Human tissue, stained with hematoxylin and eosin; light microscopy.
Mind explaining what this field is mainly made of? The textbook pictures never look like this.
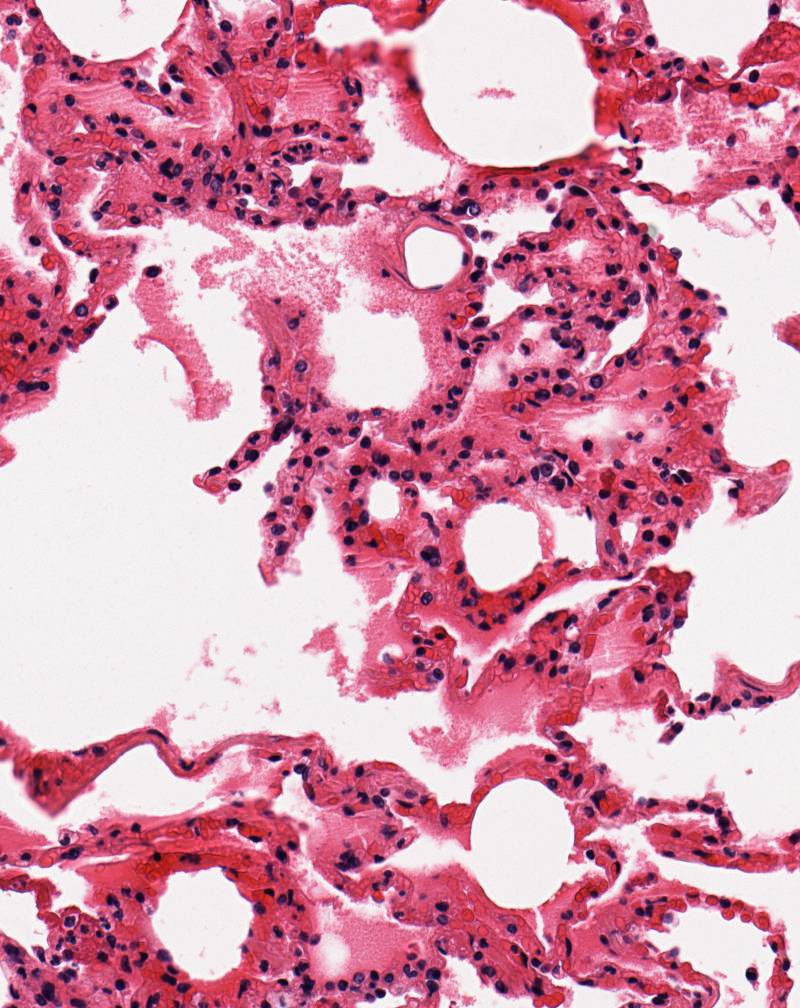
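Answer: alveolus. First, the septa: they are crowded with bright red erythrocytes packed within capillaries.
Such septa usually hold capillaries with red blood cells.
Second, the spaces: pale pink, finely granular material partly fills many of them, most of all in the centre and lower half. Third, absences: no glands or fat cells are seen anywhere in the field.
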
